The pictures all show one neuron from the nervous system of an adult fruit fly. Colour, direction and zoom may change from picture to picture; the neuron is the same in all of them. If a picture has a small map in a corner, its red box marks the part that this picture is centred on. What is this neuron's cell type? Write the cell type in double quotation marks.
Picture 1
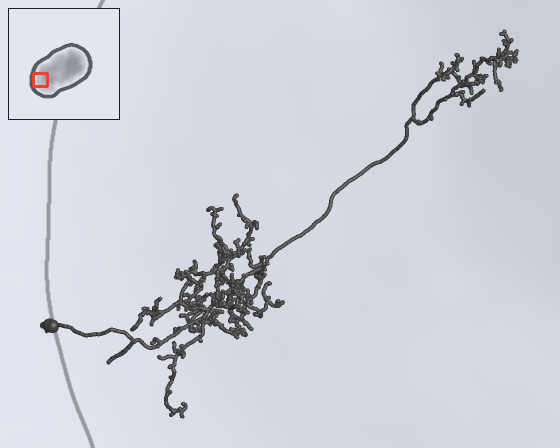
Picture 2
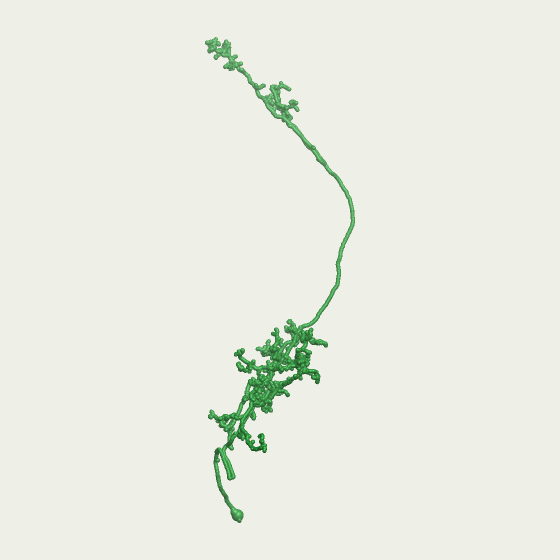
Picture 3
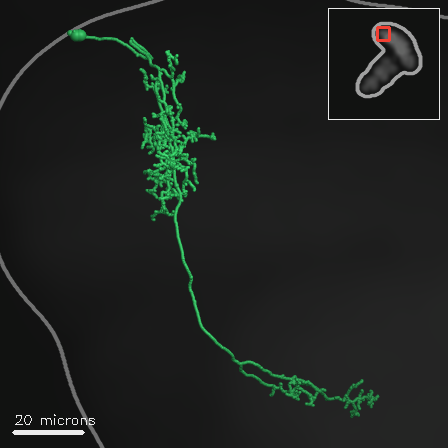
"Tm37"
